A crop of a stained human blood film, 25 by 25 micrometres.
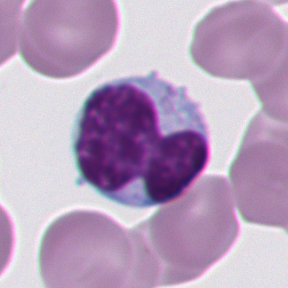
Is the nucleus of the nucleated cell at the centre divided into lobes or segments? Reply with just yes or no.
Yes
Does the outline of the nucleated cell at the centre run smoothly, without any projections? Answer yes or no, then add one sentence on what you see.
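No. Small fine projections stand out from the upper right edge of the cell.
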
